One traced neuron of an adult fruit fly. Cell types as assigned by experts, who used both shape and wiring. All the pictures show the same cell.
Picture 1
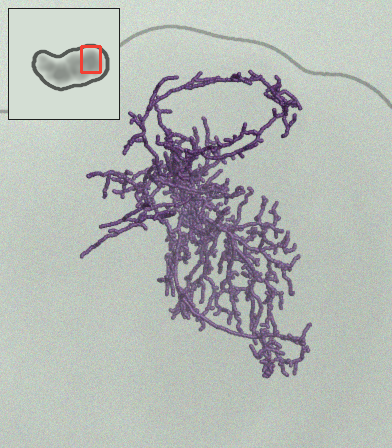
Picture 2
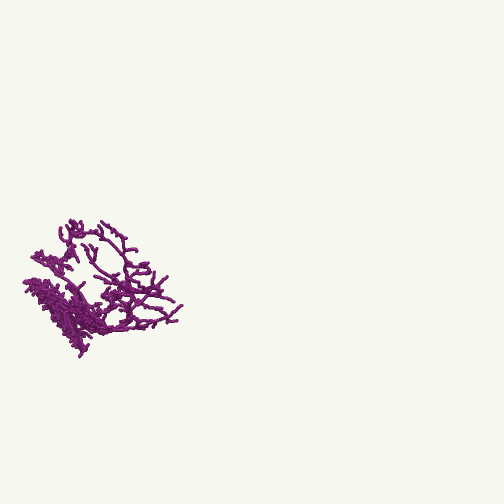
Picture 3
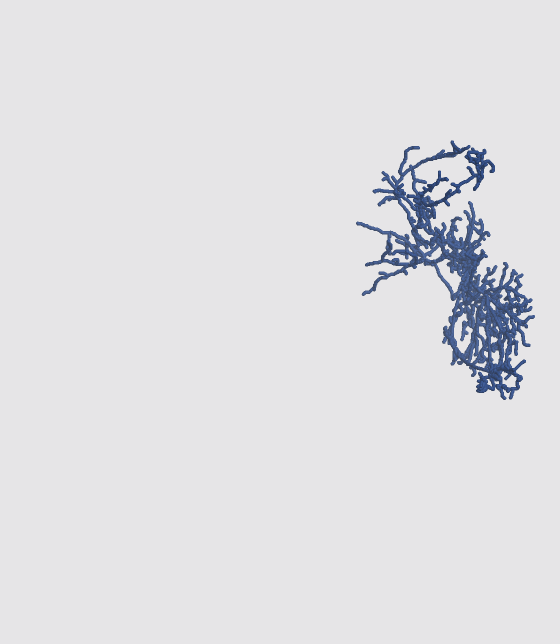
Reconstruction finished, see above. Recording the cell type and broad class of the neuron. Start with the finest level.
aMe20; visual projection neuron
